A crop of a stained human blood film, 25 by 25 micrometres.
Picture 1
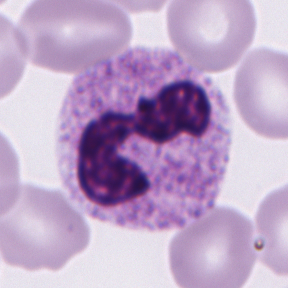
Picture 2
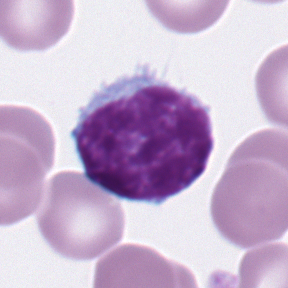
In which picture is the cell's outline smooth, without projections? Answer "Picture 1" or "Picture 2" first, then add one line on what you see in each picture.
Picture 1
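In picture 1: The cell has a round, smooth outline.
In picture 2: Fine hair-like projections fringe the upper border of the cell.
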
